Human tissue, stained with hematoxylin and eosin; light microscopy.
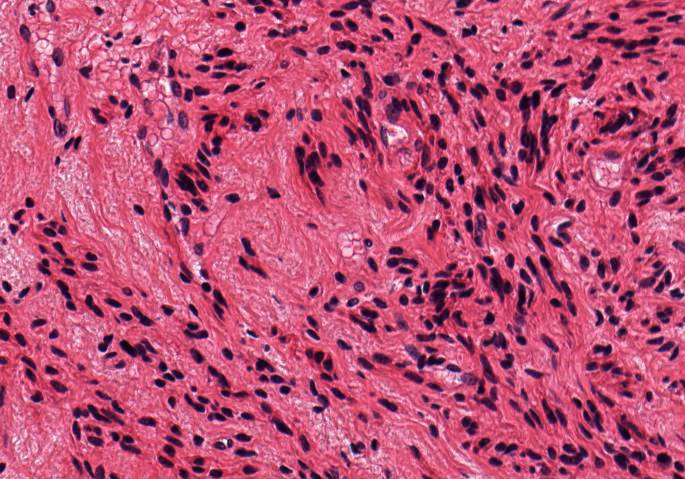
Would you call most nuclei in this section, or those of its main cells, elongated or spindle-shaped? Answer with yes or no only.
Yes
